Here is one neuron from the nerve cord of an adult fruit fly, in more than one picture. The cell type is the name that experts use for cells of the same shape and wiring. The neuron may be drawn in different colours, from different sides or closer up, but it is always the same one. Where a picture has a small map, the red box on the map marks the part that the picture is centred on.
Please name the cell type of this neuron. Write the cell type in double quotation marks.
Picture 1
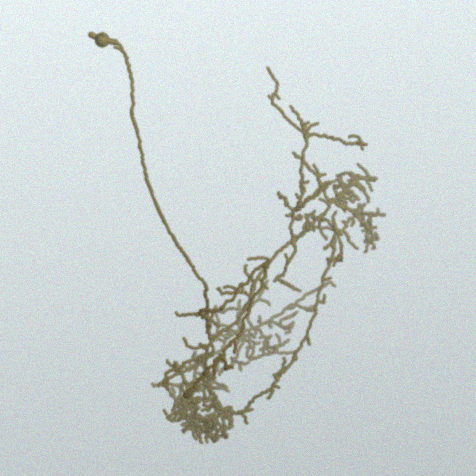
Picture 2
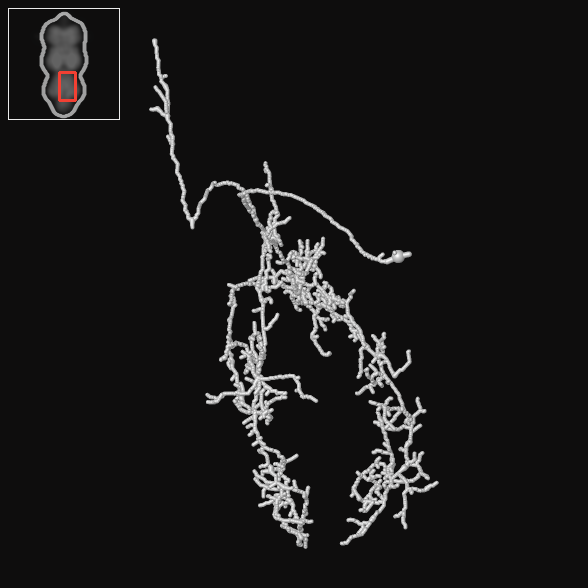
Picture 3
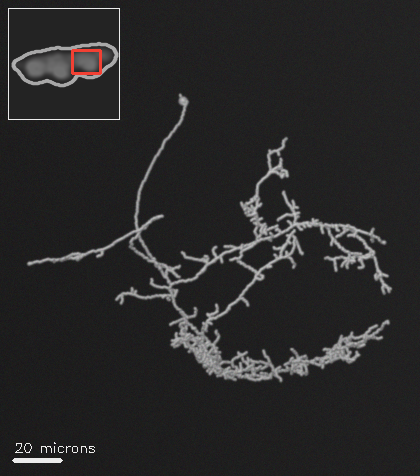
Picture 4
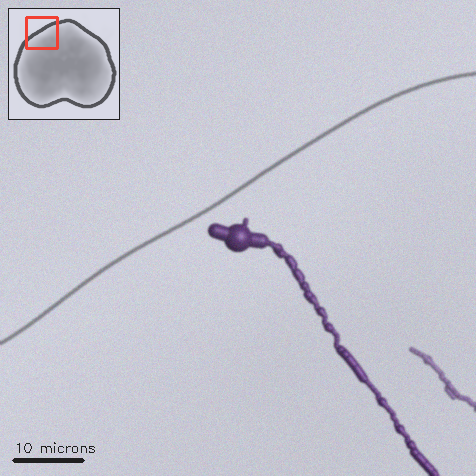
"IN23B064"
